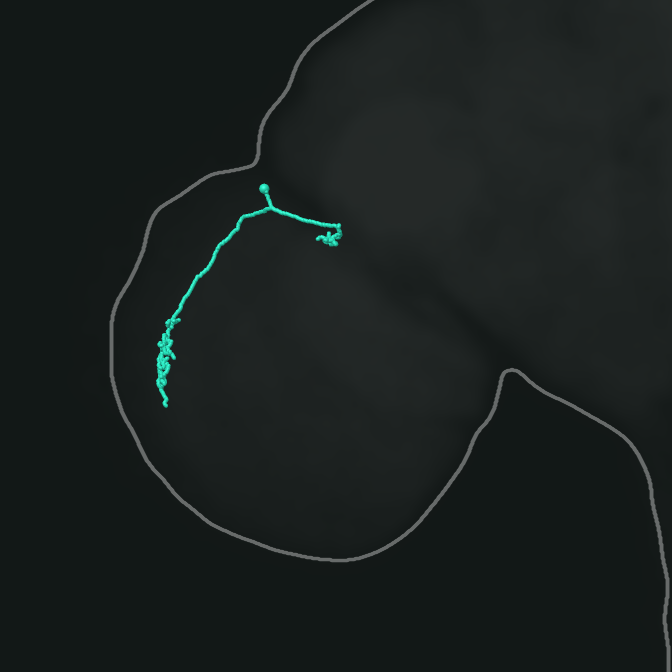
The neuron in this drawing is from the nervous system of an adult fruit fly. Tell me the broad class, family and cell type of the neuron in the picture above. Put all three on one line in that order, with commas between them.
optic-lobe intrinsic neuron, MeLo, MeLo5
